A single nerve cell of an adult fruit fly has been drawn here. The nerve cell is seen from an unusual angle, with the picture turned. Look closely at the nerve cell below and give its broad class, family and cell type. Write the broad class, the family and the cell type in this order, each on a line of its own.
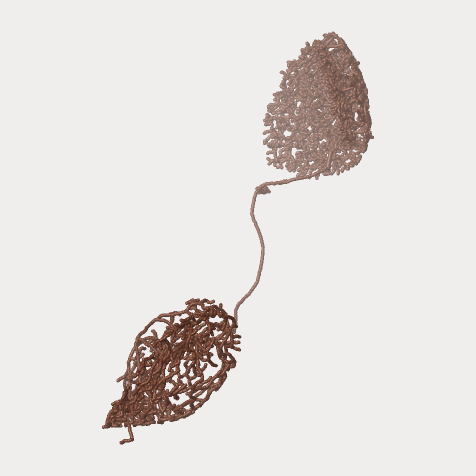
optic-lobe intrinsic neuron
MeVPOL
MeVPOL1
